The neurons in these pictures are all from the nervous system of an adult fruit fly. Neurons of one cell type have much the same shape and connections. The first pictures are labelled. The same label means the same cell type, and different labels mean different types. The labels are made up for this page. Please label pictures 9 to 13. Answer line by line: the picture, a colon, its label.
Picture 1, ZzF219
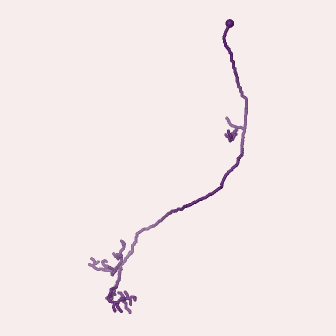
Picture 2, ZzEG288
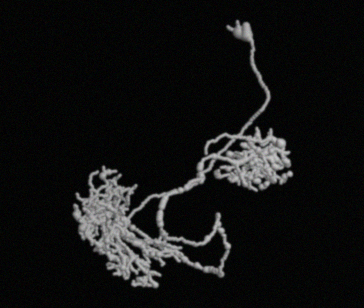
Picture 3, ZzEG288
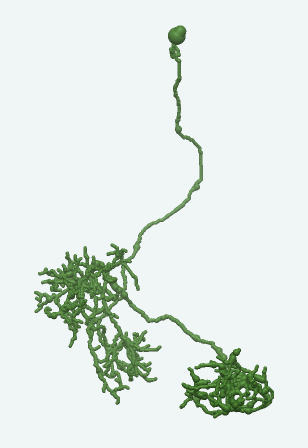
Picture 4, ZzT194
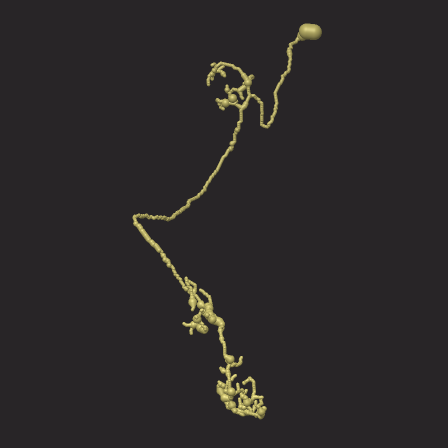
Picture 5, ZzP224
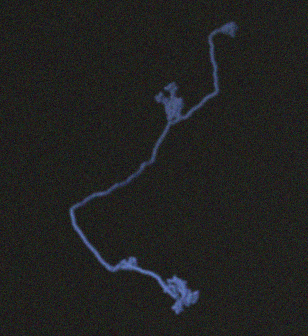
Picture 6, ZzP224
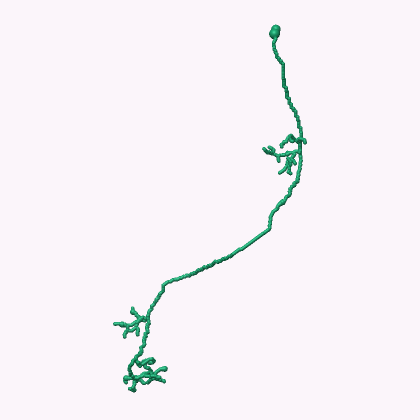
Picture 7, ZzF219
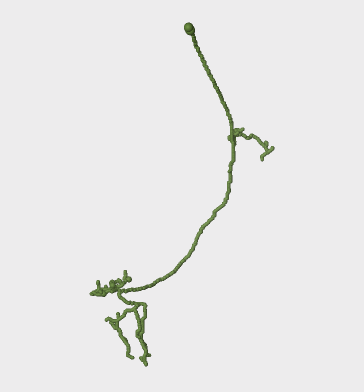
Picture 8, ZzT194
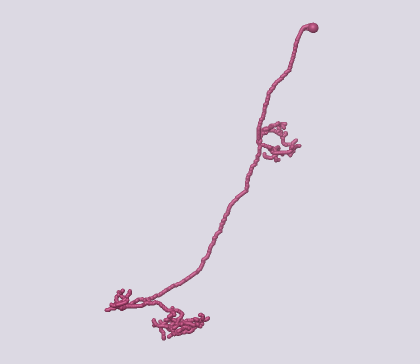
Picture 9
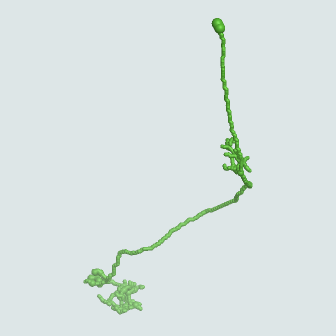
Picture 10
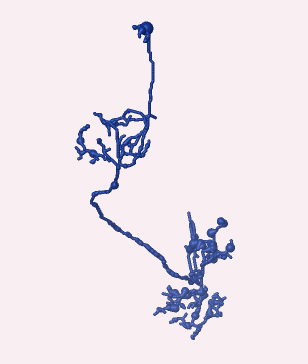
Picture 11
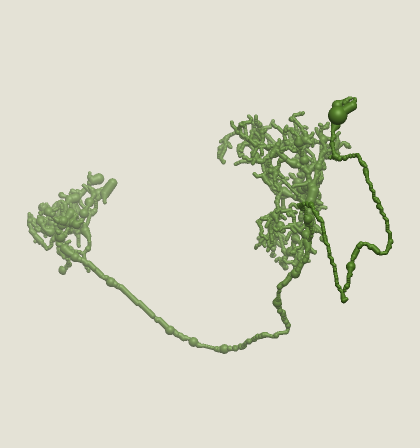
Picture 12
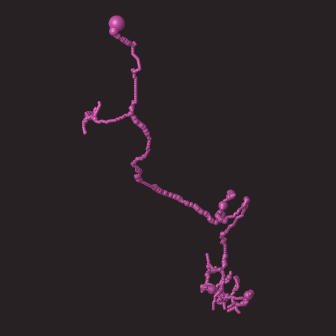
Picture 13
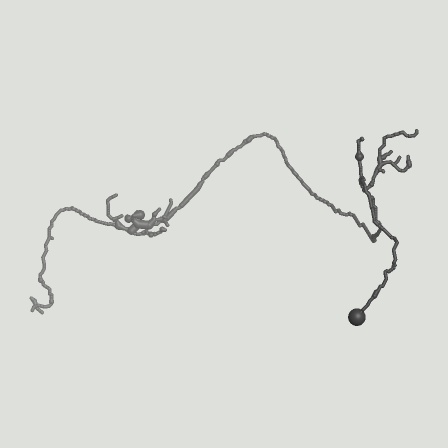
9: ZzP224
10: ZzT194
11: ZzEG288
12: ZzP224
13: ZzF219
